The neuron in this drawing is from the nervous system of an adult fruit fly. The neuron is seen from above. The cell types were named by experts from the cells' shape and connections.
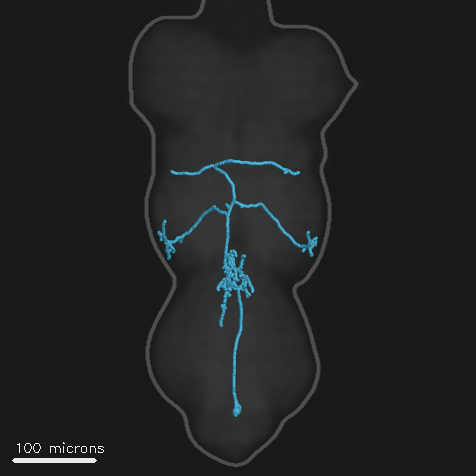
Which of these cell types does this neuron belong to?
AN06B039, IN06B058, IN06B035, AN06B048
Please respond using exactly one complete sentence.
Belonging to the cell type IN06B035 is this neuron.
